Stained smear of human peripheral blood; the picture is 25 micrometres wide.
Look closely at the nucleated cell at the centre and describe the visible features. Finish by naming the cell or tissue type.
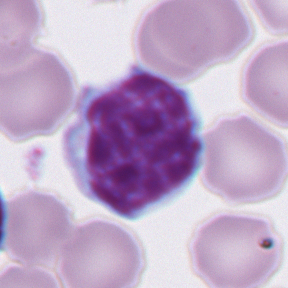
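A single unlobed nucleus fills most of the cell. Its chromatin is dark purple and coarsely clumped, with paler streaks between the clumps, and no distinct nucleoli can be seen. The cytoplasm shows no visible granules. The cell is a typical lymphocyte.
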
